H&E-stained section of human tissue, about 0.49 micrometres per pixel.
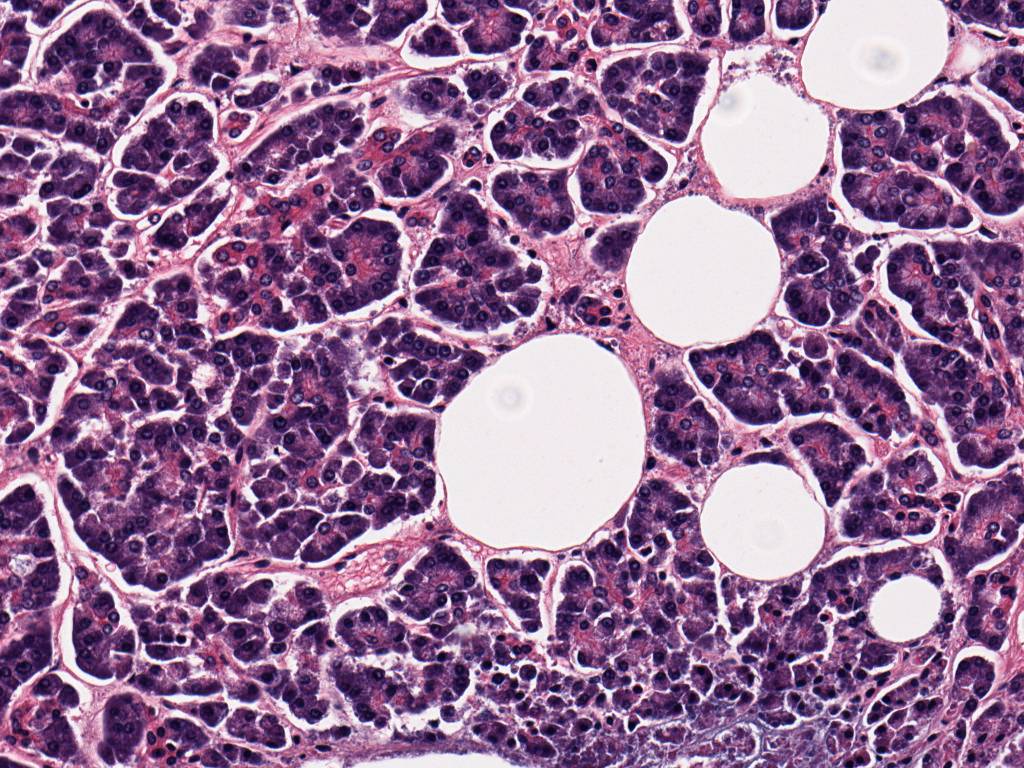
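Pancreas, haematoxylin and eosin stained section. Acinar cells have round nuclei lying toward the cell base. In many acini the cytoplasm toward the acinar centre is pinker than at the periphery. Thin pink fibrous septa run between the lobules. The largest fat cell lies near the centre of the field.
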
